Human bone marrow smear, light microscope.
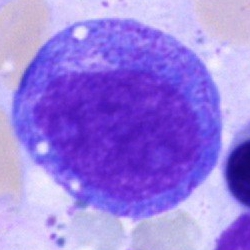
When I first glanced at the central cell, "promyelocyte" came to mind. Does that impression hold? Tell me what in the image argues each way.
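Round with a smooth edge, the outline is recorded as seen and counted for neither name. The chromatin is fine and evenly spread, free of coarse dark clumps, and it too is described rather than weighed. A few small clear round spots lie along the left and upper edge of the cell. The cytoplasm is blue.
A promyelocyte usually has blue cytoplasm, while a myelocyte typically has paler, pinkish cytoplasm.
The blue colour therefore goes with promyelocyte and against myelocyte. A darkly stained nucleated cell lies beside it at the right edge of the picture. Promyelocyte is the name that fits.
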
